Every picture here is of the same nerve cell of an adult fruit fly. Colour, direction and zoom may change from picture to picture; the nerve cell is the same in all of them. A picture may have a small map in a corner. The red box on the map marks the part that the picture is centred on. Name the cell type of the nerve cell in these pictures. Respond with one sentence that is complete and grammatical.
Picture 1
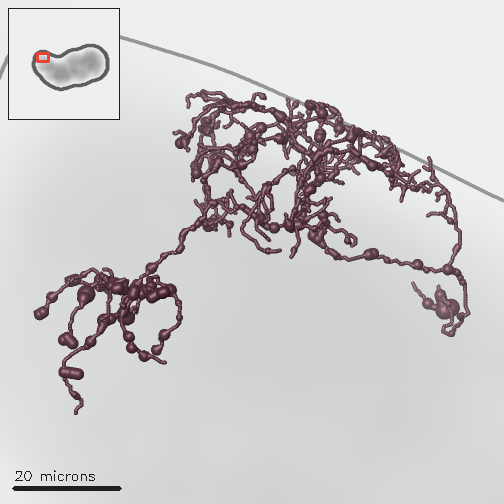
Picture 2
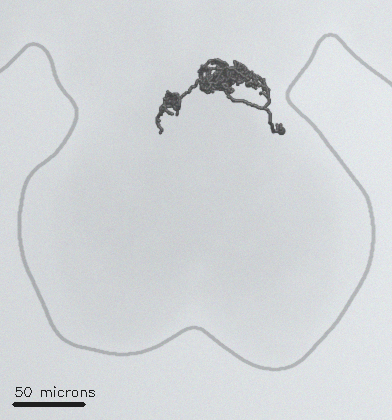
With respect to cell type, this nerve cell is IN06A098.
